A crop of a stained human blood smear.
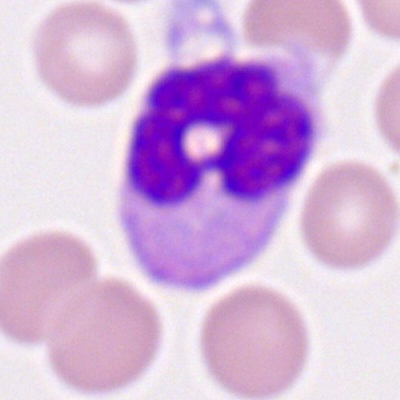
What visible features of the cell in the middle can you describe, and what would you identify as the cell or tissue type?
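Nucleus ring-like, curving around a pale central space, in the upper part of the cell. Chromatin dark purple, coarsely clumped. Broad area of pale lilac cytoplasm below the nucleus. Monocyte.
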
